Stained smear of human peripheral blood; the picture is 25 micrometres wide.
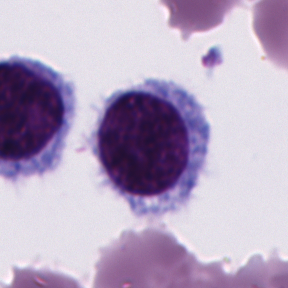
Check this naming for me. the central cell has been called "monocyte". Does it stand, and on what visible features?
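Roughly round in shape, the cell has a frayed, irregular border. Fine hair-like projections stick out from the edge of its cytoplasm. The rim of cytoplasm is wider on the right and lower sides than on the upper left, and it contains no coarse reddish-purple granules. Across the whole nucleus, the chromatin is dark purple and densely packed. A second nucleated cell lies to the left, not touching it.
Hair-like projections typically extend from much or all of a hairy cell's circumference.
The projections along this cell's edge therefore speak for hairy cell rather than monocyte. This is not a monocyte but a hairy cell.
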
